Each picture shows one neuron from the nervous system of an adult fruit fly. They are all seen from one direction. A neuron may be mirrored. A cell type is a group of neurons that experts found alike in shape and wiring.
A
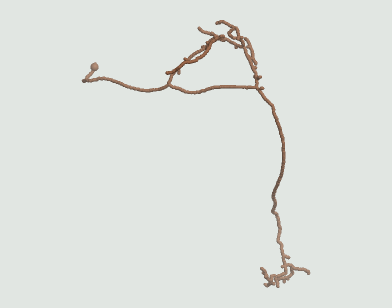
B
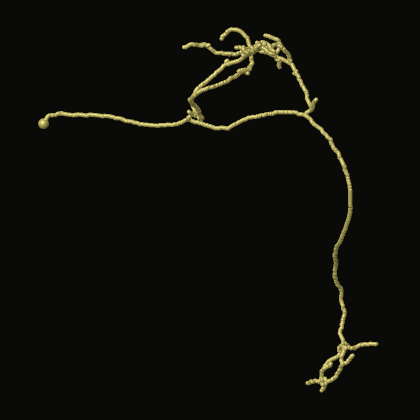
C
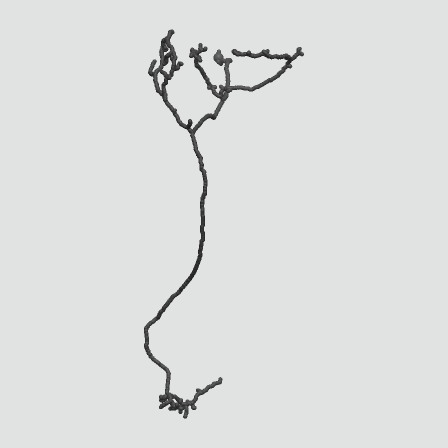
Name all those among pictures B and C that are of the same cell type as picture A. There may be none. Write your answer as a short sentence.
Picture B and picture C are of the same cell type.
